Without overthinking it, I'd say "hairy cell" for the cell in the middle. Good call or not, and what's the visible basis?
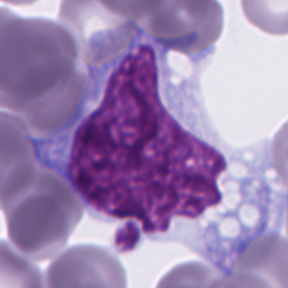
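Cytoplasm: pale grey-blue and broadest on the right.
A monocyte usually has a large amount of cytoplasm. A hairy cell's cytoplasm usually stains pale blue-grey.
The colour could suit either name, while the broad cytoplasm goes with monocyte. Granules: none distinct.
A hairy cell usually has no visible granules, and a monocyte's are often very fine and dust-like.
So this feature fits both. Outline: irregular, the cytoplasm spreading into the gaps between neighbouring red cells. Vacuoles: many clear round ones, clustered at the lower right. Verdict: not a hairy cell; this is a monocyte.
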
